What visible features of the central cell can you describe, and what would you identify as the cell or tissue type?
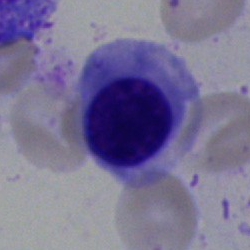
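Position first: the nucleus lies off-centre, displaced towards the bottom of the cell. Chromatin second: it is dense and dark purple. Nucleolus third: none can be made out within the nucleus. Cytoplasm last: it is blue, and its widest band lies above the nucleus. This is an erythroblast.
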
